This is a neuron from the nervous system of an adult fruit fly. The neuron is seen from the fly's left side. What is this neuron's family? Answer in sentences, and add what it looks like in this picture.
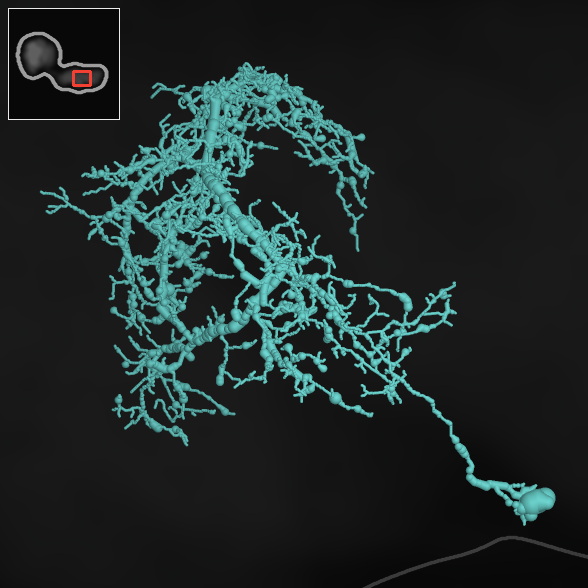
Its family is hemilineage 21A. Its broad class is nerve-cord intrinsic neuron. The cell body is at the lower right of the picture. The picture shows more than a hundred branch ends.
